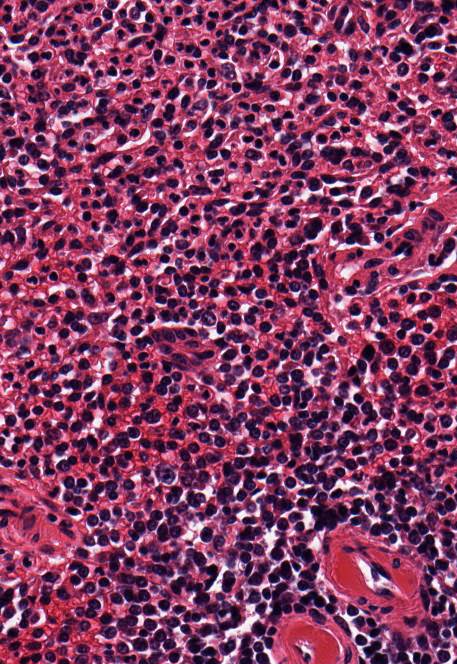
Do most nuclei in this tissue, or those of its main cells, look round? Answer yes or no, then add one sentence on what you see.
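Yes. Most cells have small, round, darkly stained nuclei.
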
